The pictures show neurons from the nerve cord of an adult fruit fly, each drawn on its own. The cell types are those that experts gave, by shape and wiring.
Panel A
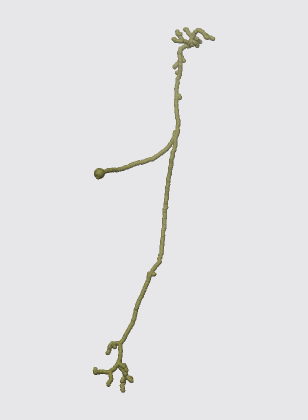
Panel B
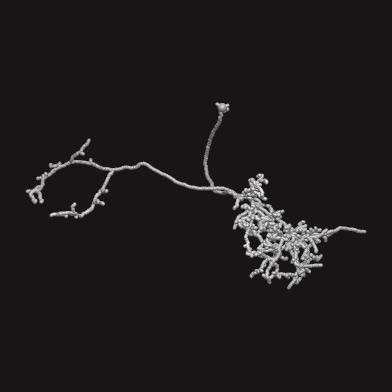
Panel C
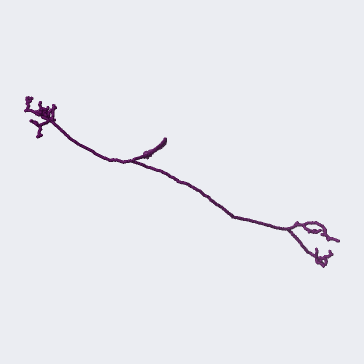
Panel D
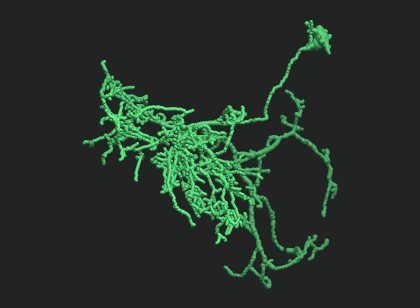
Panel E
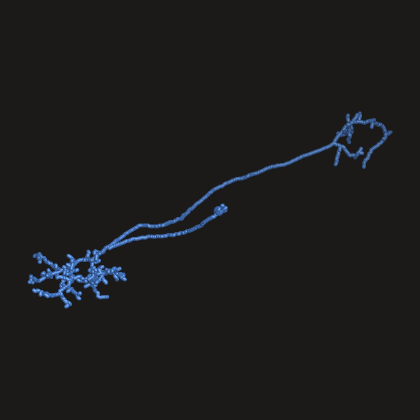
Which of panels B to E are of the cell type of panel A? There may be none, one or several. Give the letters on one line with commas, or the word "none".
C, E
